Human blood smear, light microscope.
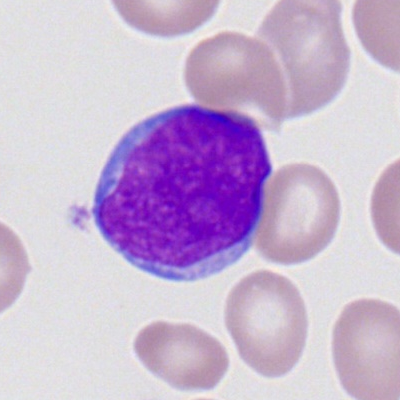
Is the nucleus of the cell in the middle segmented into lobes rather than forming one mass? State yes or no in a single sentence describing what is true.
No, the nucleus is not divided into lobes but is one compact round, oval or kidney-shaped mass.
